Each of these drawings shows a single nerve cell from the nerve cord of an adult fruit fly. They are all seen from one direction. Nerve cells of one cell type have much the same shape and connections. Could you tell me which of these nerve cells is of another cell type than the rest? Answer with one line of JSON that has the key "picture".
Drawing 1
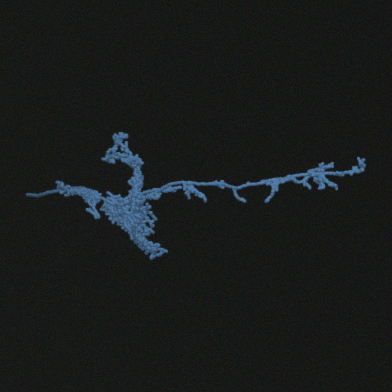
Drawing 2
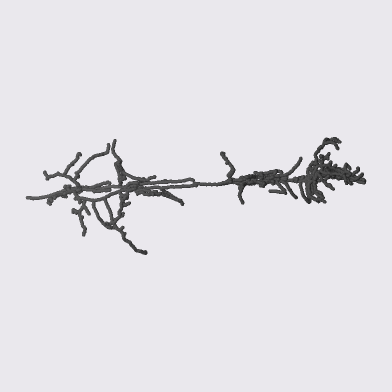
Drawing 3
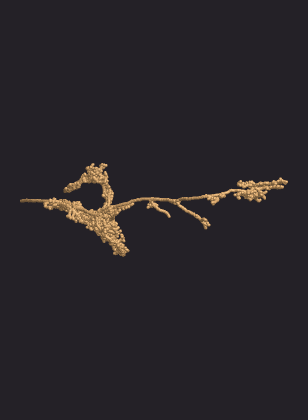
{"picture": 2}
